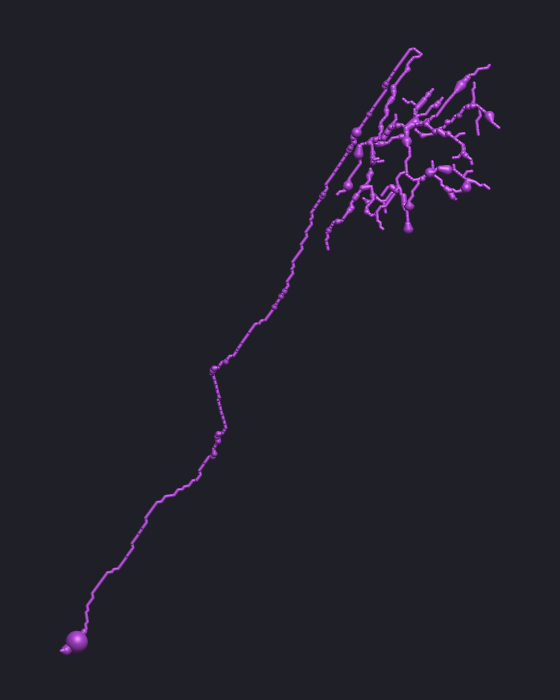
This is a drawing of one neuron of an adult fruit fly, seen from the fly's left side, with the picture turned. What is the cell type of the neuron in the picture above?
Li22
